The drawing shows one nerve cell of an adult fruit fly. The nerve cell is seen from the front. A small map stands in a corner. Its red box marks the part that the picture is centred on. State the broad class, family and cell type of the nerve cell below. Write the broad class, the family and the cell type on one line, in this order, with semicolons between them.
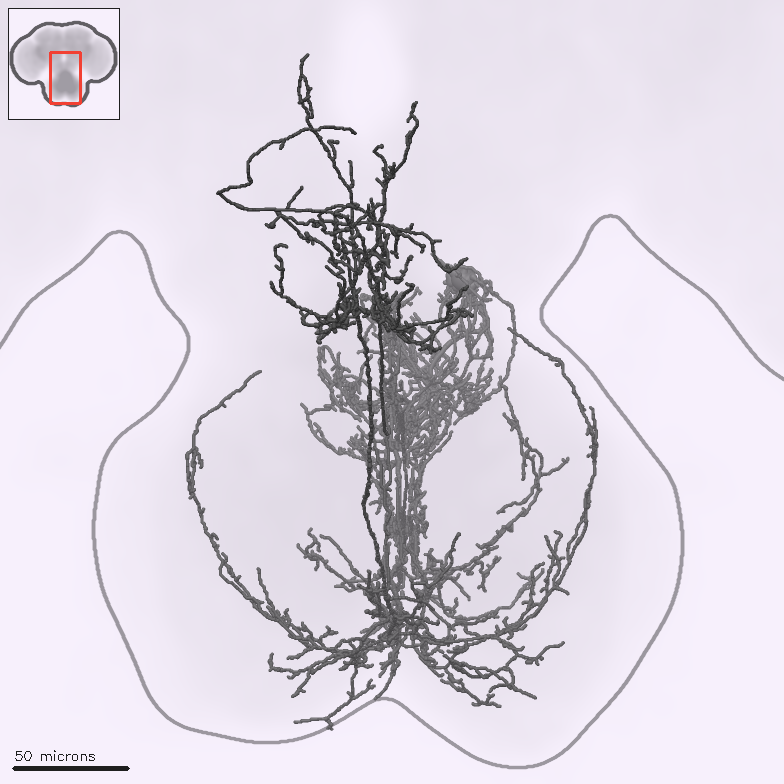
ascending neuron; hemilineage 05B; AN05B004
